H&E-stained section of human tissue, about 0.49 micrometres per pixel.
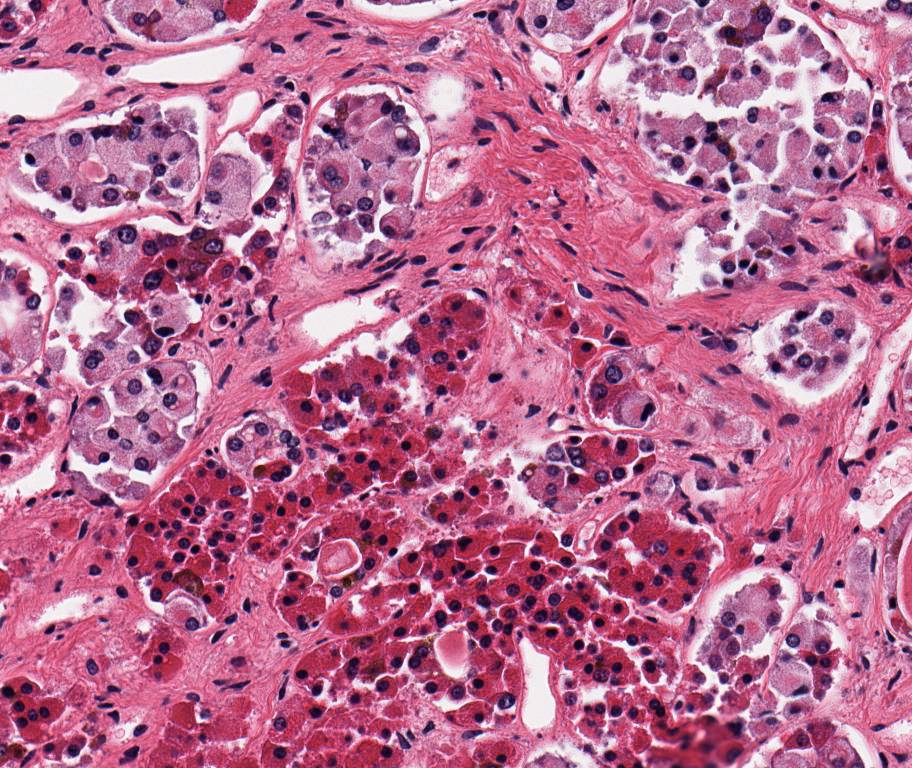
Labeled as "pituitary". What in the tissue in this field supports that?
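Tissue: pituitary. Cells in rounded nests, separated by strands of fibrous stroma, across the whole field.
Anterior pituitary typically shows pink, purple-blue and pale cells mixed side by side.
Here the two kinds seen fall by region: deep red, granular cytoplasm in the lower centre and lower left; paler, purplish-grey cytoplasm in nests upper left and upper right.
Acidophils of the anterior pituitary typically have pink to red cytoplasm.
The lower cells agree with that. Nest cells mostly have a single round, dark nucleus, small against abundant cytoplasm.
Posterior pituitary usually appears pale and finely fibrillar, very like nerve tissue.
Not so in this field, which is nested cells throughout.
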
